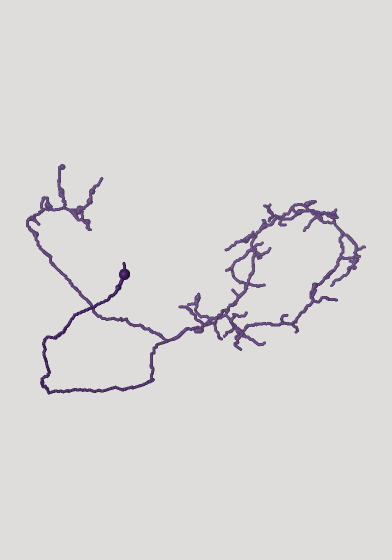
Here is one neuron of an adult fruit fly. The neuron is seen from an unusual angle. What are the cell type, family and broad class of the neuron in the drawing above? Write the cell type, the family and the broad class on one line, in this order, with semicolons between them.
LHAV7a4; hemilineage AOTUv2; central-brain intrinsic neuron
